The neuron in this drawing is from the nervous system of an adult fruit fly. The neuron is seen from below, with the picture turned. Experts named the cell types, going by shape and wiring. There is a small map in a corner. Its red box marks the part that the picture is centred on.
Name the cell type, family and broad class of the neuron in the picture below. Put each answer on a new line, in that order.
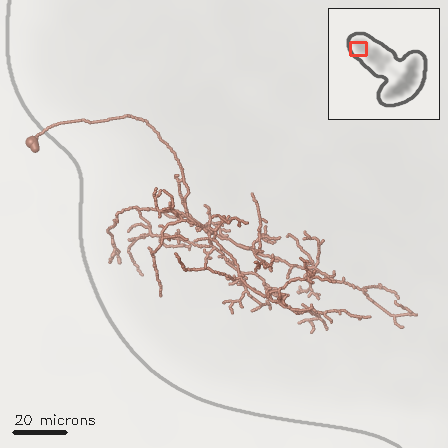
IN20A.22A044
hemilineage 20A.22A
nerve-cord intrinsic neuron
